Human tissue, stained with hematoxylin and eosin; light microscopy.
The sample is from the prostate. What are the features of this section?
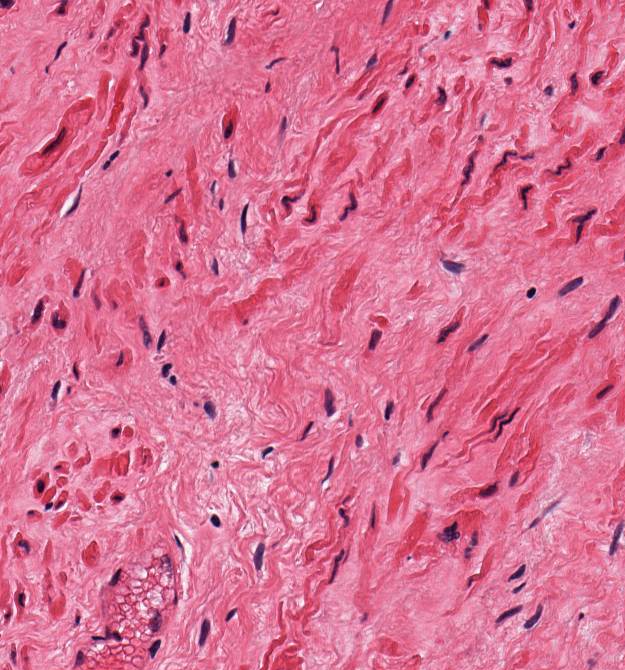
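The nuclei are sparse, dark, slender and spindle-shaped, and many of these elongated nuclei are wavy rather than straight. Near the lower left there is a small cluster of rounded pink profiles in cross-section. At the bottom left edge lies a small group of pale, clear cells with a fine net-like outline.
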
